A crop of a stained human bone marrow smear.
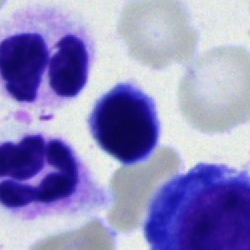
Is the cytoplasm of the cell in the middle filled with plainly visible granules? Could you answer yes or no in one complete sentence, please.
No, granules are not seen anywhere in its cytoplasm.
